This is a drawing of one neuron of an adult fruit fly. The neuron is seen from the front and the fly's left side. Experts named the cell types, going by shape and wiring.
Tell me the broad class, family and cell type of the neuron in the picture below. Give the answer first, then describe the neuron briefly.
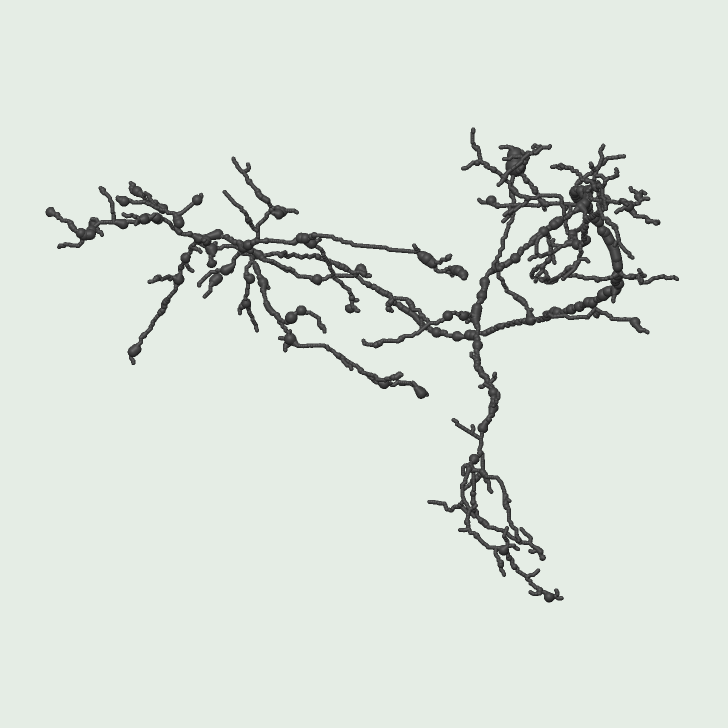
Its broad class is central-brain intrinsic neuron. Its family is hemilineage DM1_dorsal. The cell type is SMP489. In this view it is wider than it is tall.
